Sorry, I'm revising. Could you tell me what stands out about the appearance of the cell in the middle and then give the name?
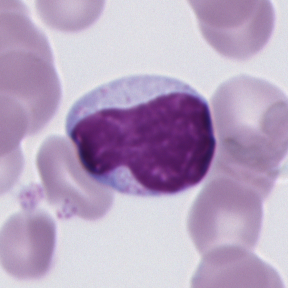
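Taking each feature in turn, the cell outline is smooth and oval. Next, the nucleus is broadly bean-shaped, with a shallow indentation along its lower edge. The cytoplasm is pale grey-blue, with sparse fine pinkish-purple granules scattered through it. Last item, the name: large granular lymphocyte.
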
